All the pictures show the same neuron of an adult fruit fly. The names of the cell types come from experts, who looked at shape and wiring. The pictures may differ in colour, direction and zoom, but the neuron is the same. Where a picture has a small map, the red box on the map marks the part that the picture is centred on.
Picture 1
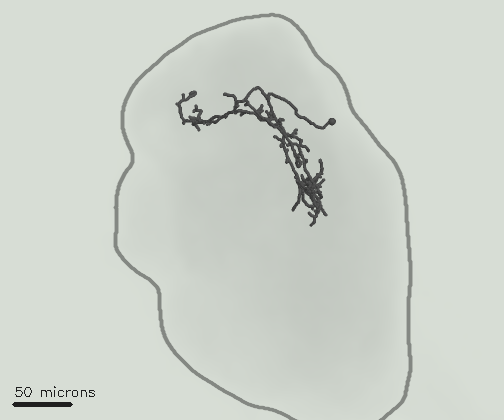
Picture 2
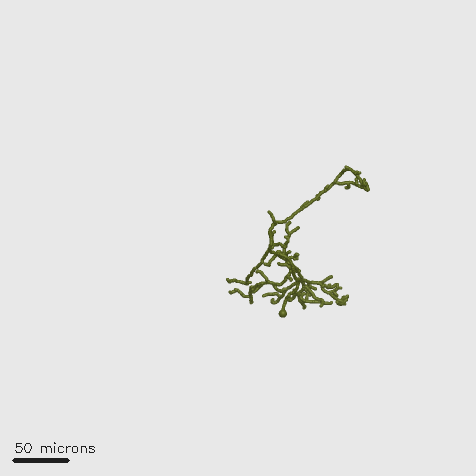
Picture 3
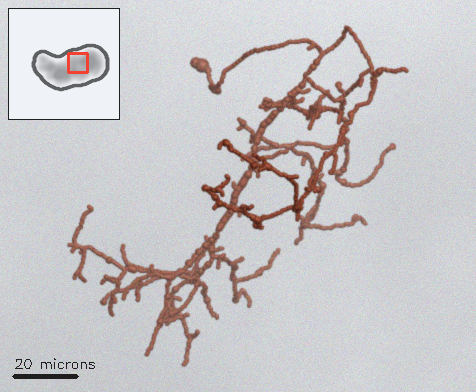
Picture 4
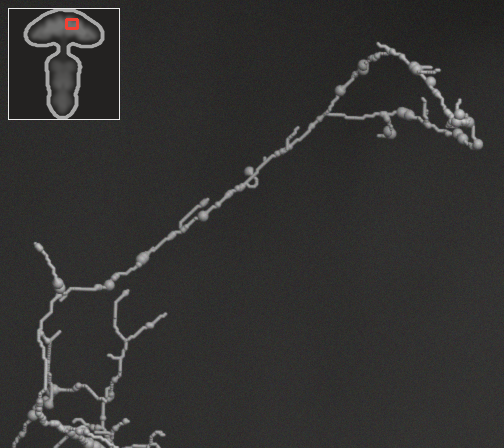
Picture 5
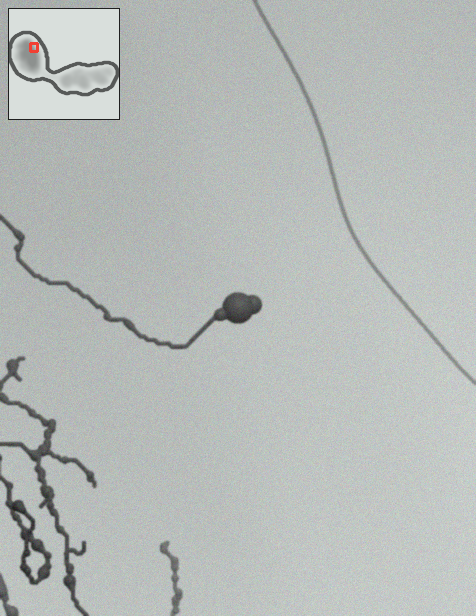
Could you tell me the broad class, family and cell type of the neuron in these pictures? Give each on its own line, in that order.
central-brain intrinsic neuron
hemilineage DM4_dorsal
SMP397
